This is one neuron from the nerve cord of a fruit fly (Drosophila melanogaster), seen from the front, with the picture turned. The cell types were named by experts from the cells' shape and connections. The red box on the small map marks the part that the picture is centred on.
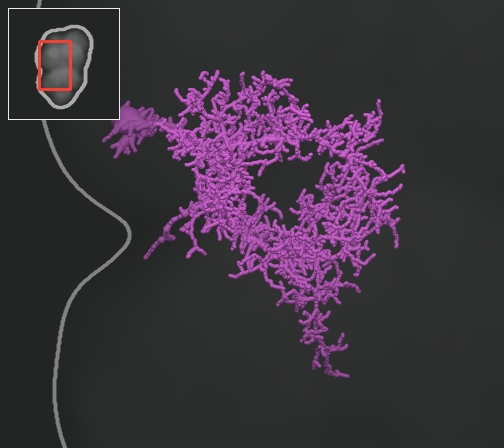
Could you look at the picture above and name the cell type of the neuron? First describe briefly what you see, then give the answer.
More than a hundred branch ends can be seen. In this view it is about as wide as it is tall. Its broad class is motor neuron of the nerve cord. Its cell type is MNwm35.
